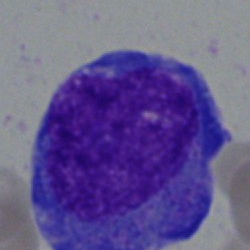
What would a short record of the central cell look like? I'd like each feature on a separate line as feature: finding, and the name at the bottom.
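Outline: roughly round, small bulge on upper right edge
Cytoplasm: deep blue
Cytoplasmic rim: widest below nucleus
Granules: none distinct
Identity: blast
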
